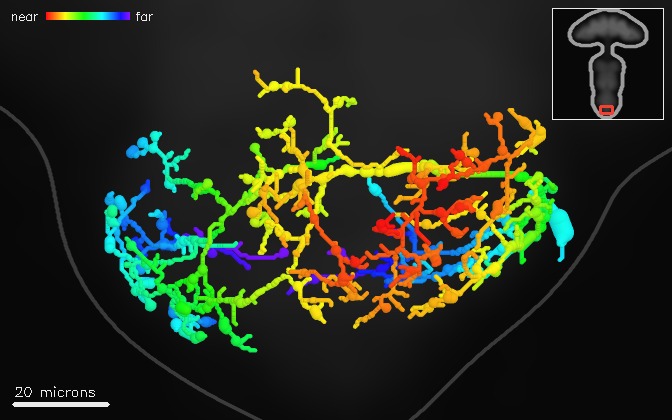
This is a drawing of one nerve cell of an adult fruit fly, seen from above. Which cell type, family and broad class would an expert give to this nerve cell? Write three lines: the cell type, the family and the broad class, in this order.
IN06A031
hemilineage 06A
nerve-cord intrinsic neuron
